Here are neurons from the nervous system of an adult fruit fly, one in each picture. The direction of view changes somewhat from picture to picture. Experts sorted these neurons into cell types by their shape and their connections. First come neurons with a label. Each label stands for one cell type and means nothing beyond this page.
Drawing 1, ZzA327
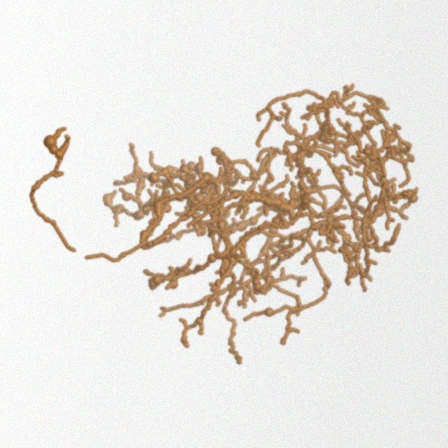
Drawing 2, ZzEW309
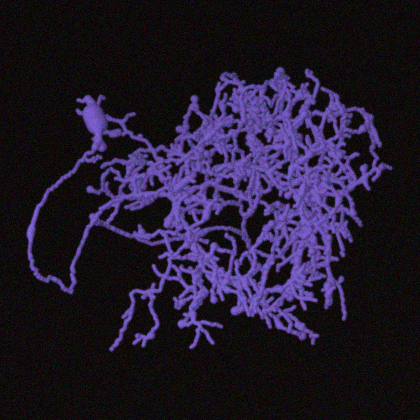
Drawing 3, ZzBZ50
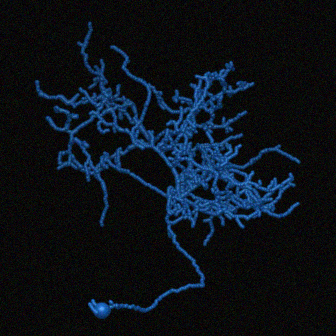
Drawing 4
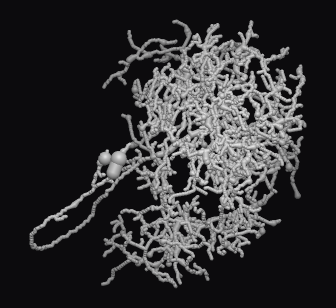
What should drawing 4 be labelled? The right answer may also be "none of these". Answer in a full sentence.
It belongs to ZzEW309.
